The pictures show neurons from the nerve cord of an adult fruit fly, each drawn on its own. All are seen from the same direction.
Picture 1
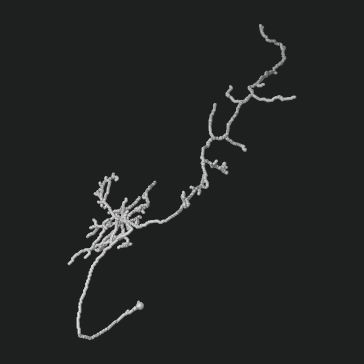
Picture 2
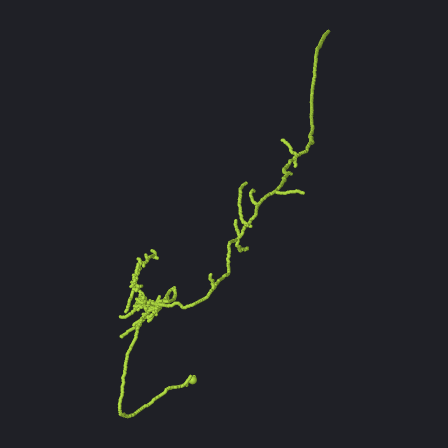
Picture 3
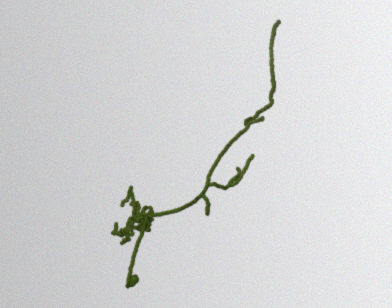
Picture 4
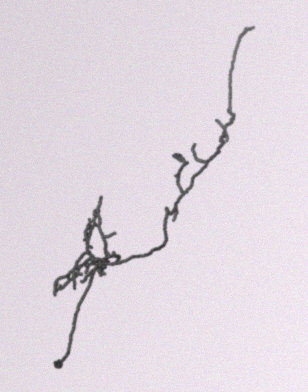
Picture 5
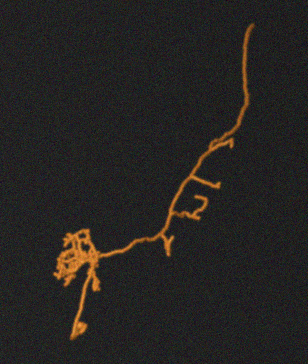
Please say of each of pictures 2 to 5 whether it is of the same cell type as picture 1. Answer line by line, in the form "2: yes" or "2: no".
2: yes
3: no
4: yes
5: no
